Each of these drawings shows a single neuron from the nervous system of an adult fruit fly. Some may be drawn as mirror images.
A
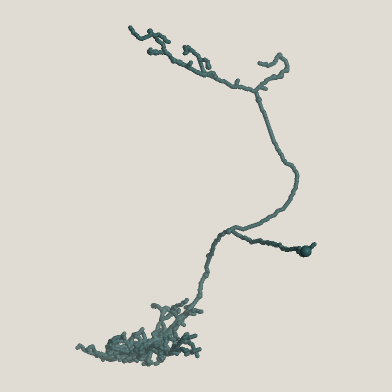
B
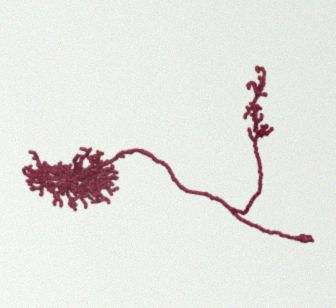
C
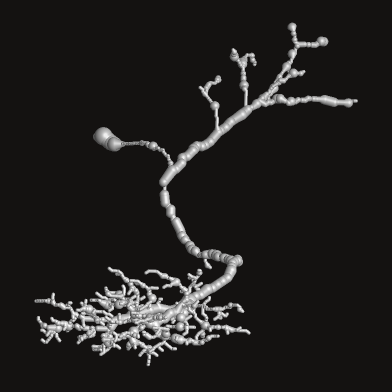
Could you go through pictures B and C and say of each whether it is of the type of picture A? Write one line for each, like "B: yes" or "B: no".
B: yes
C: no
